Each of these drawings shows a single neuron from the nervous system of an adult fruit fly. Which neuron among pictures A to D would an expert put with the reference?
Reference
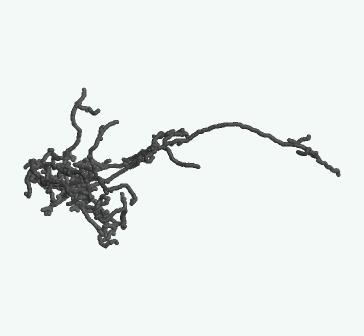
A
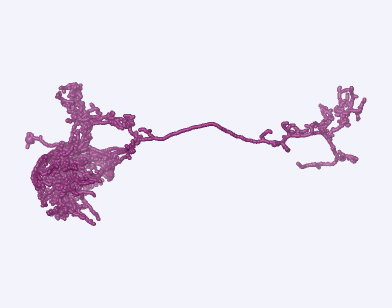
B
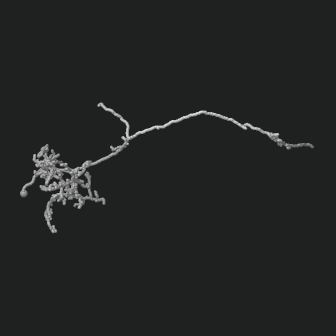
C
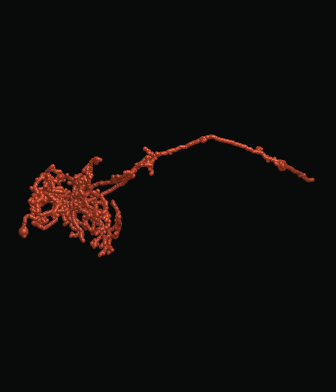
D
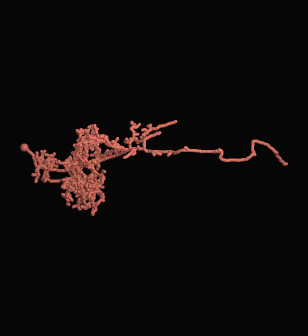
C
